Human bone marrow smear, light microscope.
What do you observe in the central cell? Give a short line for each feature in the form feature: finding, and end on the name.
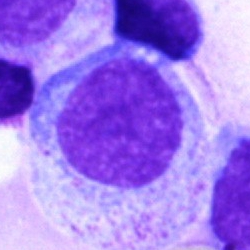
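Outline: roughly round
Nucleus: toward the top of the cell
Cytoplasm: wider band below the nucleus
Chromatin: finely stippled, not coarsely clumped
Cell edge: deeper blue rim of cytoplasm
Name: myelocyte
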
